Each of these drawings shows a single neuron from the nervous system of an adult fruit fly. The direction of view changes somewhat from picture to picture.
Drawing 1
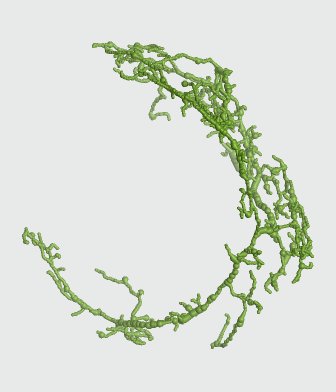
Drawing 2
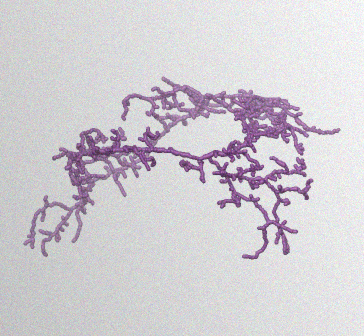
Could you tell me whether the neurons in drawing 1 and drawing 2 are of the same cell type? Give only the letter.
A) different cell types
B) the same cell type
B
